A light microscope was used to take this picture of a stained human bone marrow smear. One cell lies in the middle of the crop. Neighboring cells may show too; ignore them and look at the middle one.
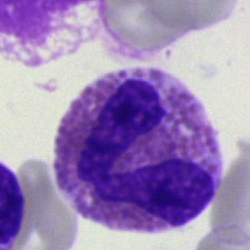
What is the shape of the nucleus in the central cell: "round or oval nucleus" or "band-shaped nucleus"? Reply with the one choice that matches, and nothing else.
Band-shaped nucleus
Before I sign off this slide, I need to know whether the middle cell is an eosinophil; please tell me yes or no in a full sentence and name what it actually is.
Yes, shown in the middle of the crop is an eosinophil.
